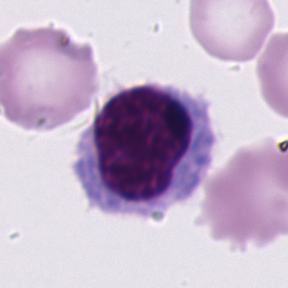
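Hairy cell. Nucleus: roundish, with a shallow notch at lower right, set off-centre toward the upper left, where the cytoplasmic rim is thinnest. Chromatin: dark purple and coarsely clumped, with paler streaks between the clumps. Nucleoli: none seen.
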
